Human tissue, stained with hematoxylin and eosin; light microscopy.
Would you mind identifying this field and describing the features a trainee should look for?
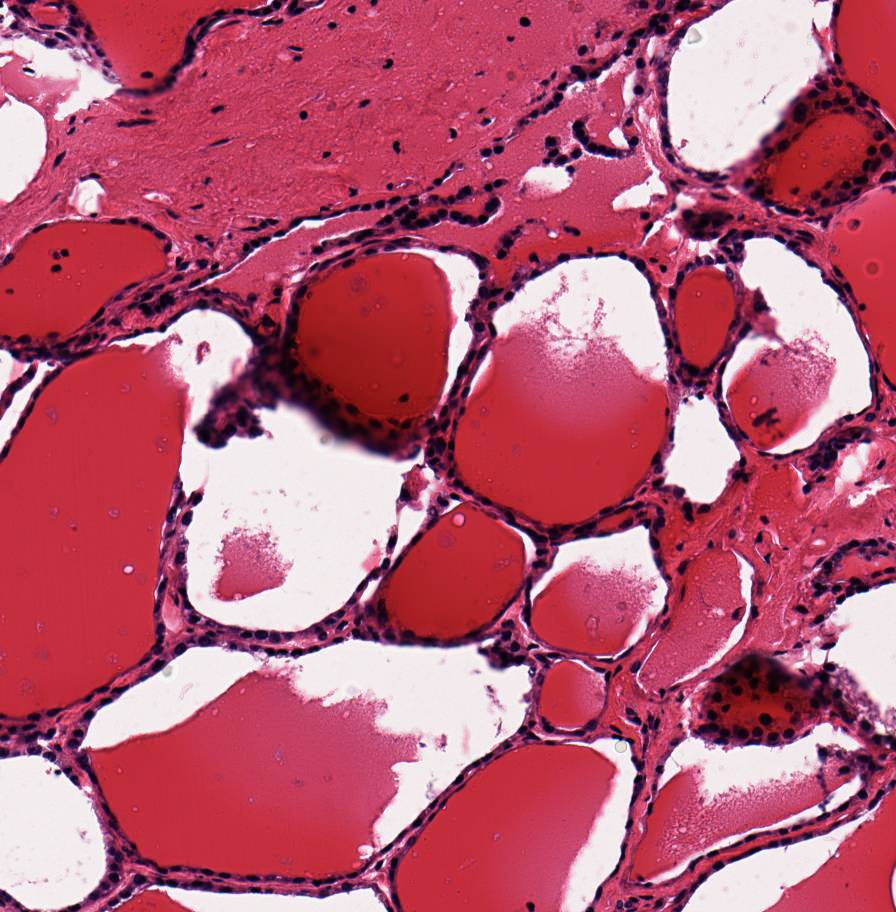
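This is thyroid follicle tissue. Notice each follicle: homogeneous deep pink contents, a single layer of flattened to low cuboidal lining cells, and small, dark, round nuclei.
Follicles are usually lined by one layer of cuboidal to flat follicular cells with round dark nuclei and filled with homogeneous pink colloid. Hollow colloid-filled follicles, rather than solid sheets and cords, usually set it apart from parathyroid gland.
No papillary projections of epithelium reach into the lumens.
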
